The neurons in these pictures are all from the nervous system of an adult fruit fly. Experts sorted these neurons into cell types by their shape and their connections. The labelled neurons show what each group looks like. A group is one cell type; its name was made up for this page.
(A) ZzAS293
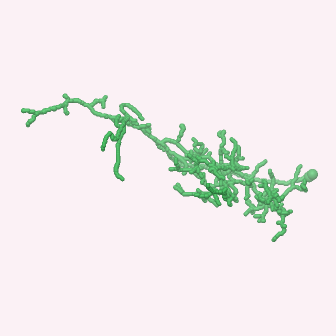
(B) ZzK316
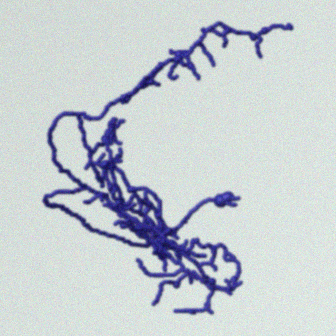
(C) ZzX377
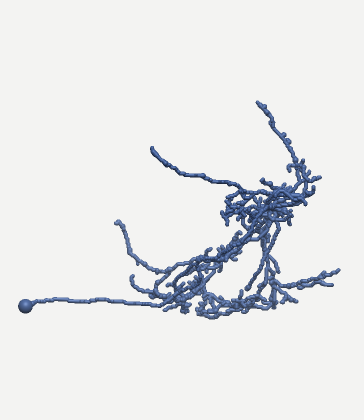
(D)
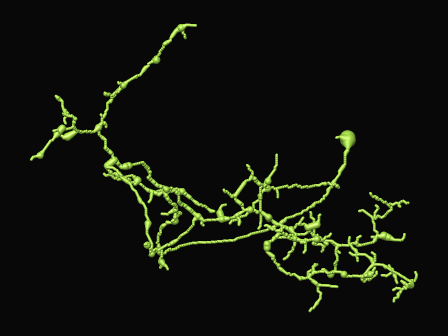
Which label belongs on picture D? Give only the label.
ZzAS293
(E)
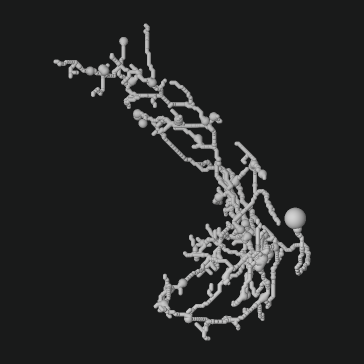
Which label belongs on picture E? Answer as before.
ZzK316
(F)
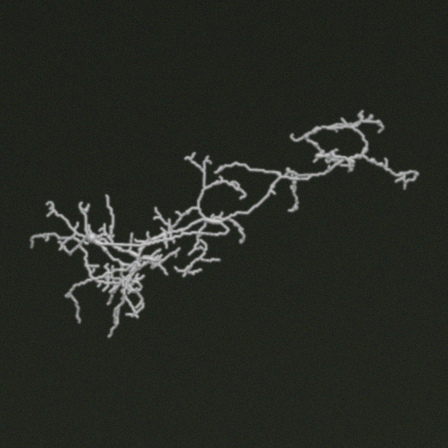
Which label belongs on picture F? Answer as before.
ZzAS293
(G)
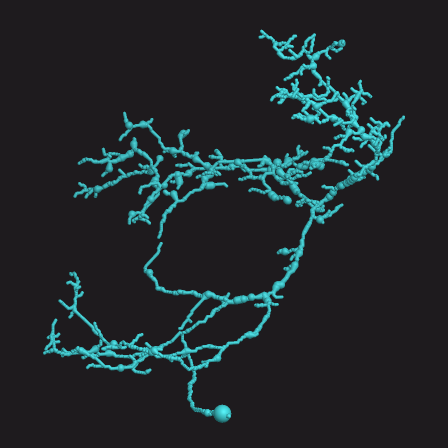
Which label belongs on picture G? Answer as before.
ZzX377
